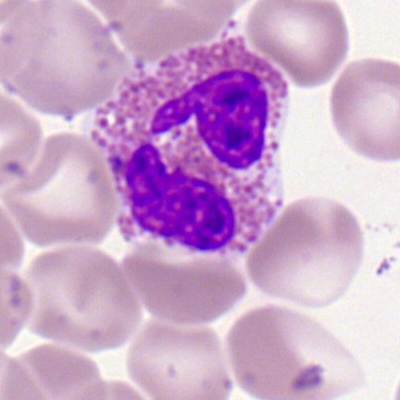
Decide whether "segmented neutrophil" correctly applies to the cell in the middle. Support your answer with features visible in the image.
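Decisive are the nucleus, divided into two lobes, and the numerous granules packing the cytoplasm throughout.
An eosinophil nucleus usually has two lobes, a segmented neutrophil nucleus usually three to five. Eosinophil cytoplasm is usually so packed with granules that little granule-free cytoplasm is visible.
The cell is therefore an eosinophil, not a segmented neutrophil. The chromatin is dark purple and coarsely clumped, which fits both names.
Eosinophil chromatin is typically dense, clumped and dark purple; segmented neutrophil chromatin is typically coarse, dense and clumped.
The granules are pink-red, and the outline is irregular rather than round.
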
